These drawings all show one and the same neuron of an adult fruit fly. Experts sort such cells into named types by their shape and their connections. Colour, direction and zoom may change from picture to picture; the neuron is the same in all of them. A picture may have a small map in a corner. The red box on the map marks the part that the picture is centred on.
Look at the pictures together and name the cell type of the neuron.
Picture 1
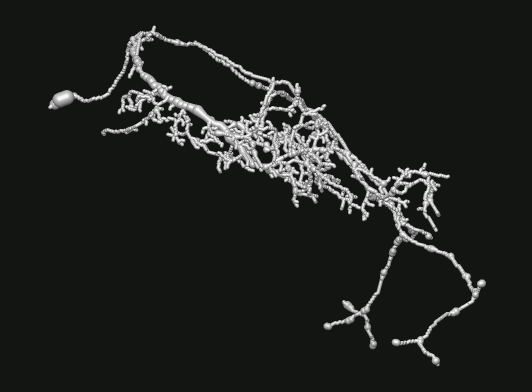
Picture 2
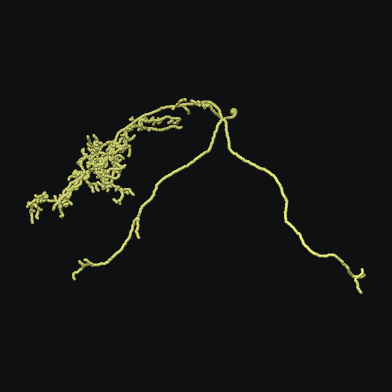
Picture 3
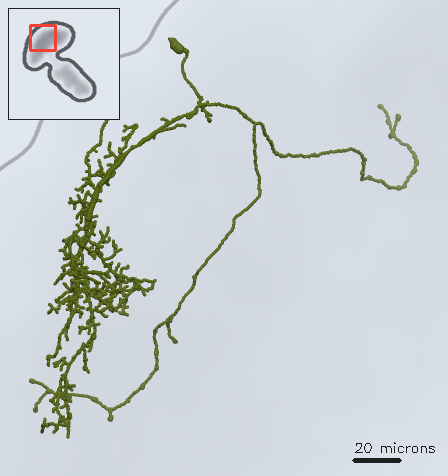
SIP104m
